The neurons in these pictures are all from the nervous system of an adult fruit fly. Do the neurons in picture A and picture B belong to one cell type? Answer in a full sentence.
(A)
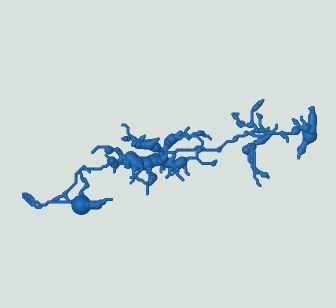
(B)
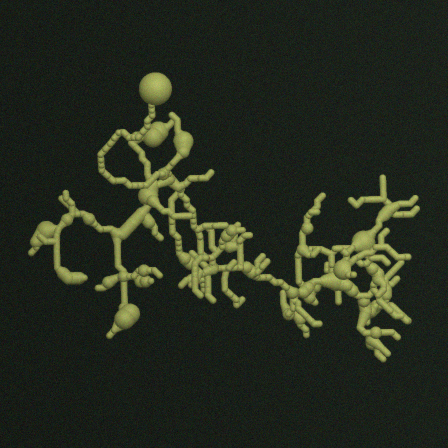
They are of different cell types.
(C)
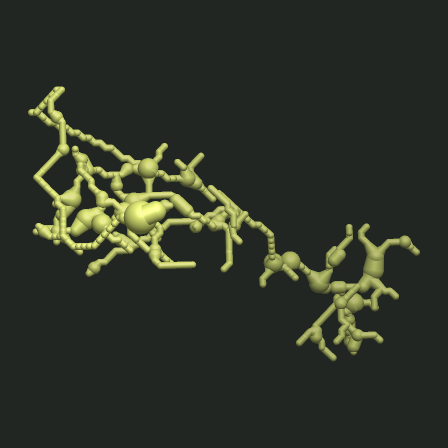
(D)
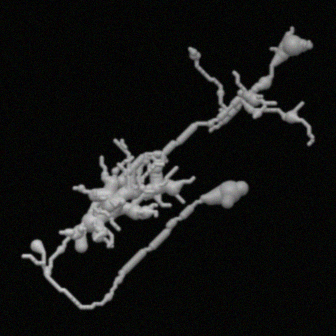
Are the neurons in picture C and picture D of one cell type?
They are of different cell types.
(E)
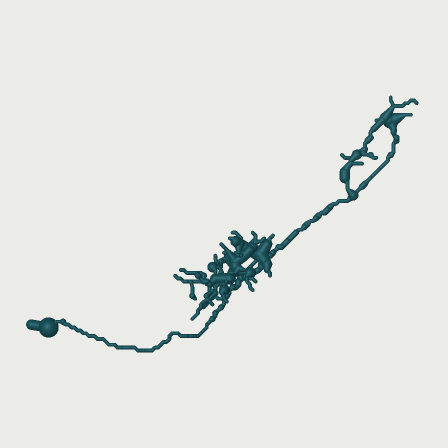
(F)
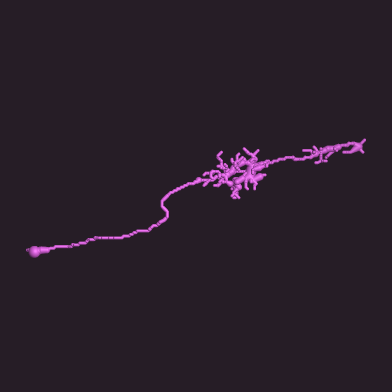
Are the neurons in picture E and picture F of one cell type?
They are of the same cell type.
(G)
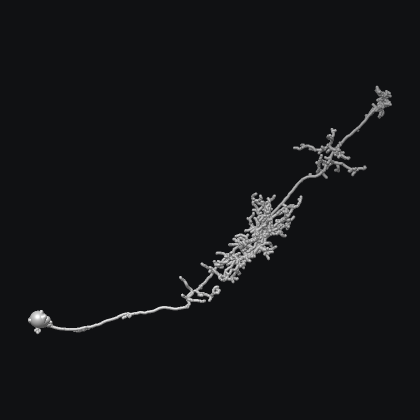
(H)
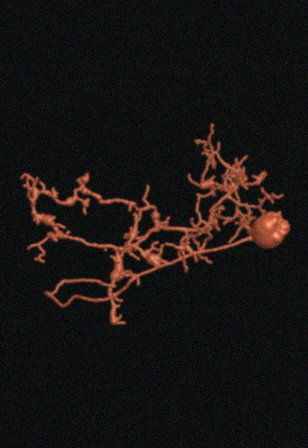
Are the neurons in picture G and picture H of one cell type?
They are of different cell types.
